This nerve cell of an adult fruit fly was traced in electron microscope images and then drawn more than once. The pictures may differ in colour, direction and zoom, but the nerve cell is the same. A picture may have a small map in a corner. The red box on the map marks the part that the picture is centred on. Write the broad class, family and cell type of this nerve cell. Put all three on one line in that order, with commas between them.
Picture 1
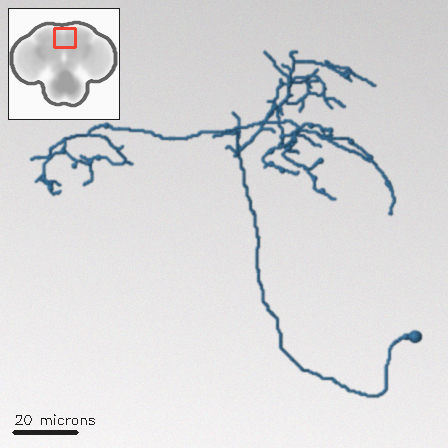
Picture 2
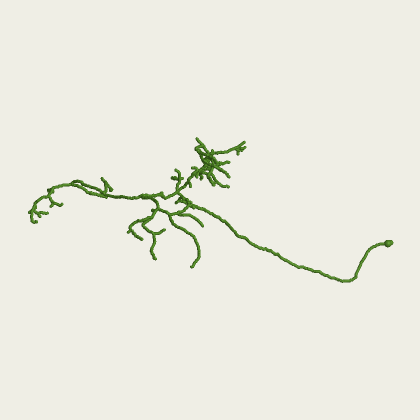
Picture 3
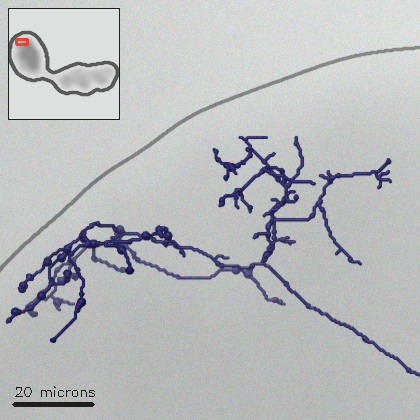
central-brain intrinsic neuron, hemilineage SMPp&v1_ventral, SMP591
